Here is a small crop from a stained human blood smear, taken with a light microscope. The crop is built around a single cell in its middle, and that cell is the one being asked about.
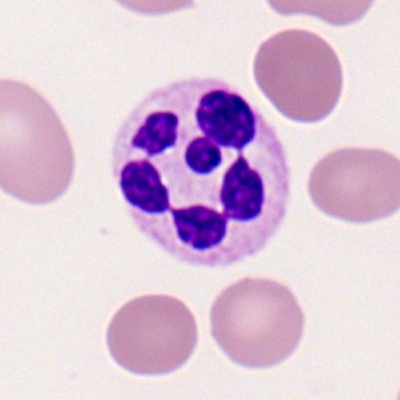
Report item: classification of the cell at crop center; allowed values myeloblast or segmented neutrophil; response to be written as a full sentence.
Classified as a segmented neutrophil is the cell in the middle of this crop.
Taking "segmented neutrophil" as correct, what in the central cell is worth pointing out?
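First, the nucleus: it is split into six separate lobes. Second, the links: some of these lobes are joined by thin thread-like strands.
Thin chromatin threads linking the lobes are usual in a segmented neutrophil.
Third, the chromatin is dark purple and coarsely clumped. Fourth, the cytoplasm holds fine, faint lilac granules. Of these points, the thread-like links go with what is usual; the six-lobe count, the chromatin and the granules are recorded simply as seen.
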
